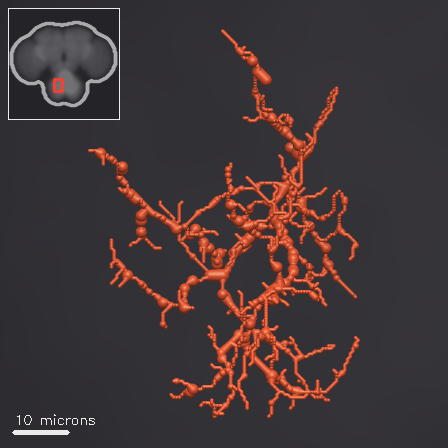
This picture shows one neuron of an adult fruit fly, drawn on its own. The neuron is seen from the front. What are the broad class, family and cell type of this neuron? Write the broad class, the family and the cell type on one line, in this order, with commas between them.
nerve-cord intrinsic neuron, hemilineage 20A.22A, IN20A.22A054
